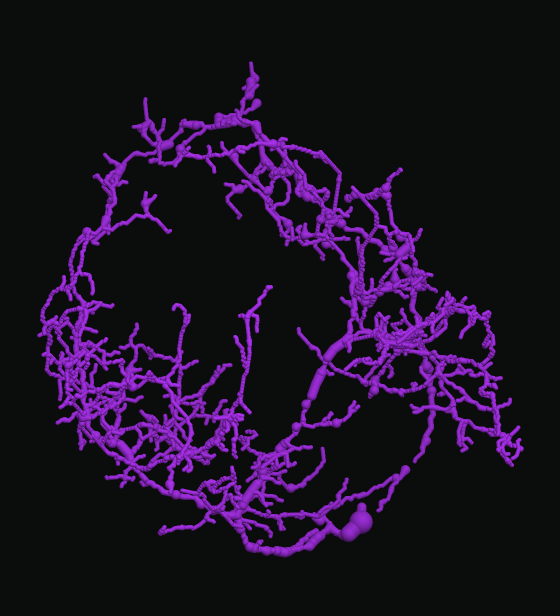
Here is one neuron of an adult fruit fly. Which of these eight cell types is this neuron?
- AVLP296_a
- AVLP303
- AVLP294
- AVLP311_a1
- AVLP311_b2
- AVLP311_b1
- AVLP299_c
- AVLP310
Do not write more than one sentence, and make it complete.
This particular neuron has the cell type AVLP296_a.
